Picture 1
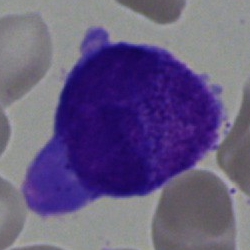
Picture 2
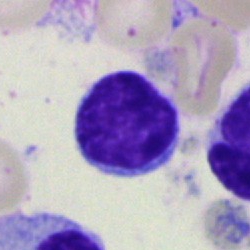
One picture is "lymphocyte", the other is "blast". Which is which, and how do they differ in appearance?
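Of the two cells, the one in picture 1 is a blast and the one in picture 2 a lymphocyte. The blast's outline is broken by a large rounded bleb of cytoplasm bulging from the lower left and by a second, much smaller knob on the upper left edge, whereas the lymphocyte's outline is round and smooth. Cytoplasm in the blast's bleb is a paler blue-violet than the nucleus. In the lymphocyte the cytoplasm is blue and forms a thin rim, widest along the bottom of the cell.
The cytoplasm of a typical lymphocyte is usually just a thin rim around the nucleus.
Along the right margin of the blast lie scattered tiny dark purple dots, while the lymphocyte's cytoplasm shows no granules.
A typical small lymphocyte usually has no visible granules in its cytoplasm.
No clear vacuoles are seen in the blast, and no distinct nucleolus stands out in the lymphocyte's nucleus. Around the blast lie pale grey red cells that do not overlap it, while close to the right of the lymphocyte lies another nucleated cell, cut off by the picture edge.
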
